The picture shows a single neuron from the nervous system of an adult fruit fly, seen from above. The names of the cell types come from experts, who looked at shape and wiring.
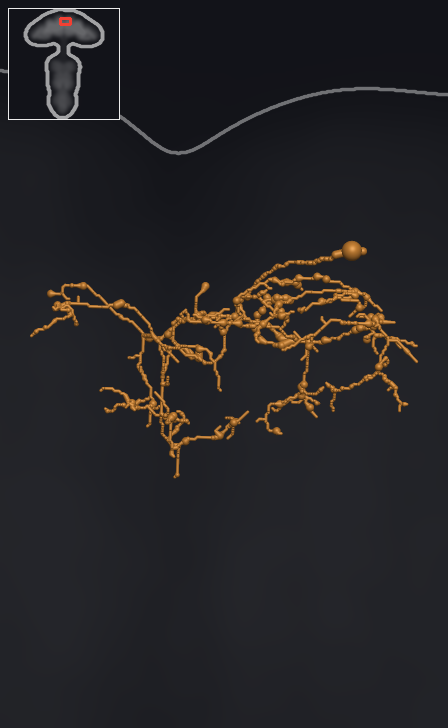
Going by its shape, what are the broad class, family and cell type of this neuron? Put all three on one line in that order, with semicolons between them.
central-brain intrinsic neuron; hemilineage TRdm; GNG239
